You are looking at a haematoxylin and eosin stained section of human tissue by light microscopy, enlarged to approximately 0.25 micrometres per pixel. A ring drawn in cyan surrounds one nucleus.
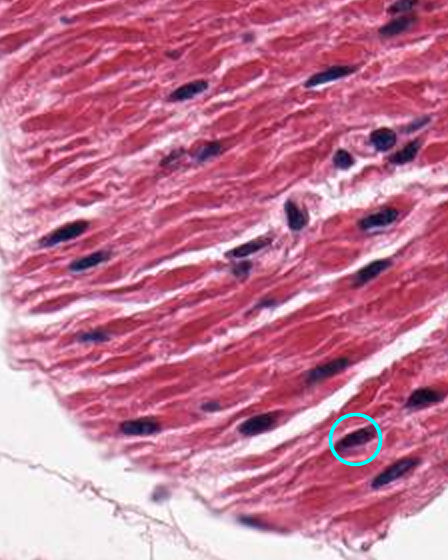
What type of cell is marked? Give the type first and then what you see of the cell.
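The marked nucleus belongs to a smooth muscle cell. The nucleus stains dark and fairly evenly, with a smooth outline. The cytoplasm around the nucleus is pink and finely fibrillar, with no sharp cell border visible. The cell lies parallel to its elongated neighbours in a bundle, with a white cleft running just above it in the same direction.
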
